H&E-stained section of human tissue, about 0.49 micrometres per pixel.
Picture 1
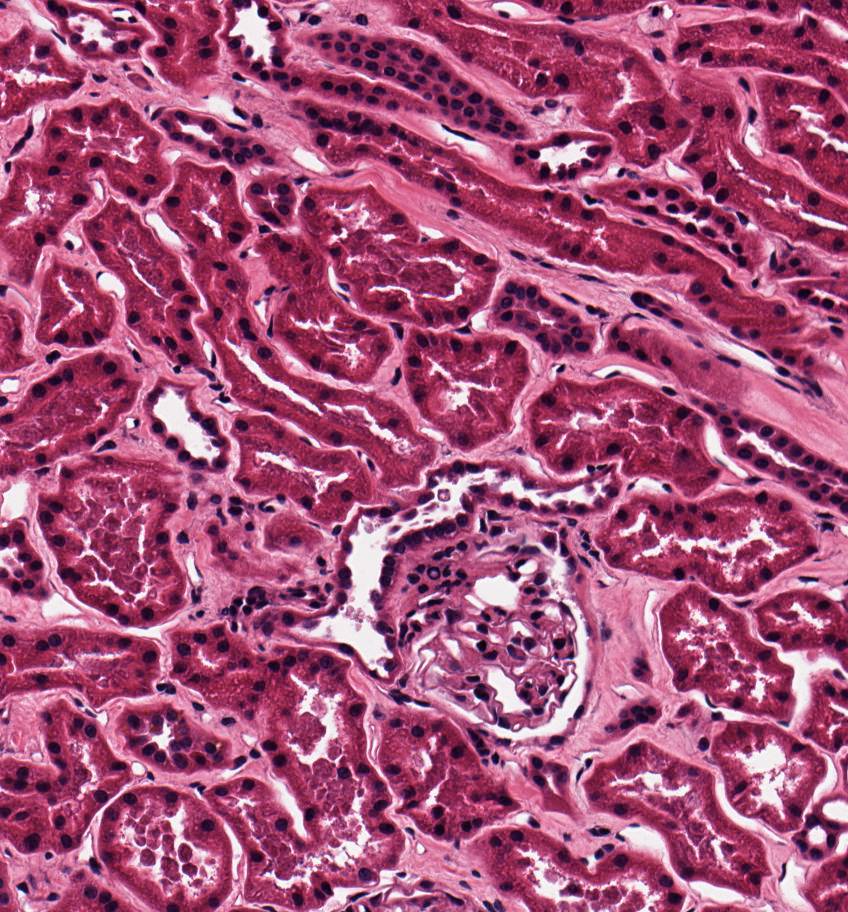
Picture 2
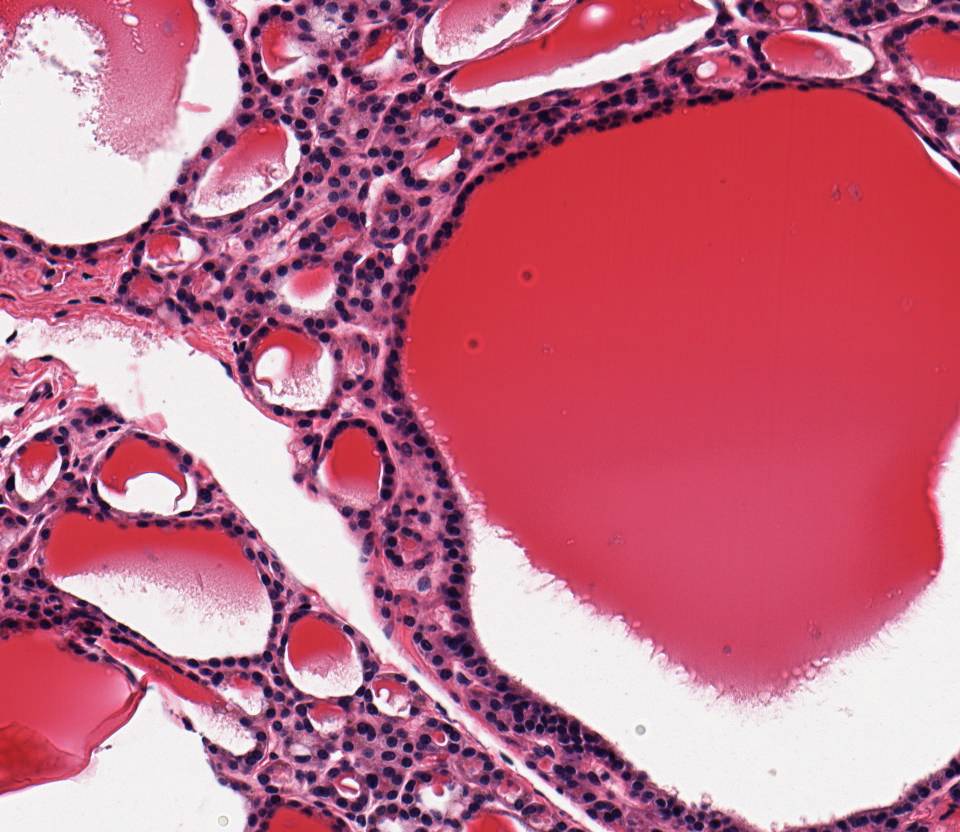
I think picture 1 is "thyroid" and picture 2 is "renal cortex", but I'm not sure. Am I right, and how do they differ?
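Renal cortex appears in picture 1, thyroid in picture 2. The renal cortex is packed with closely set tubules cut in many planes, plus a single glomerulus in the lower centre-right. Its tubule cells have abundant, deeply eosinophilic, granular cytoplasm and small, round, dark nuclei in a single layer toward the cell base, around mostly narrow, irregular or slit-like lumina. The thyroid is instead built of closed follicles of very different sizes, the largest filling most of the right half. A single layer of flattened to low cuboidal cells with small, round, darkly stained nuclei lines each follicle, and only scant, delicate stroma lies between neighbours.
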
